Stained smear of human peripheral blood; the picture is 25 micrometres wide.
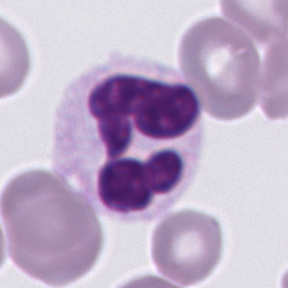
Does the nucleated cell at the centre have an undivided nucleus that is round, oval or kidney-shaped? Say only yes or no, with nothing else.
No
